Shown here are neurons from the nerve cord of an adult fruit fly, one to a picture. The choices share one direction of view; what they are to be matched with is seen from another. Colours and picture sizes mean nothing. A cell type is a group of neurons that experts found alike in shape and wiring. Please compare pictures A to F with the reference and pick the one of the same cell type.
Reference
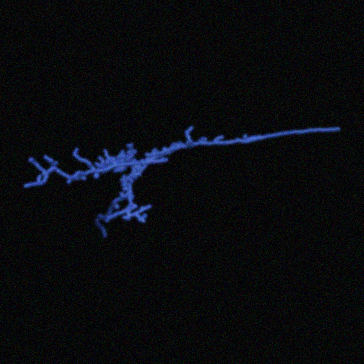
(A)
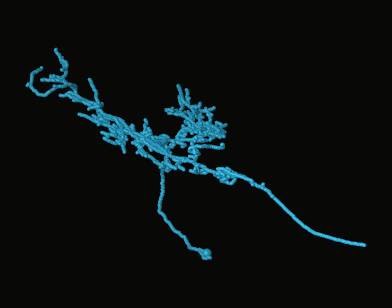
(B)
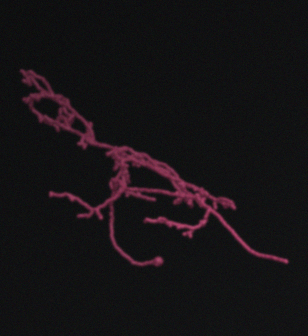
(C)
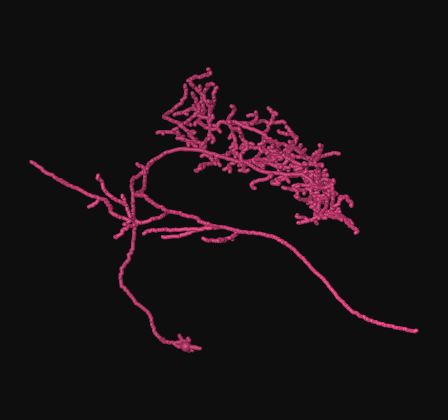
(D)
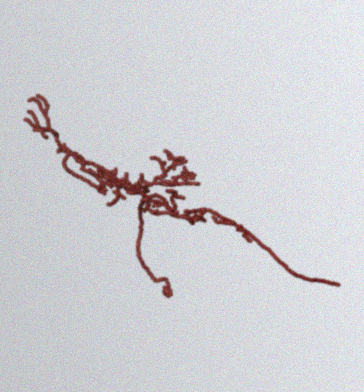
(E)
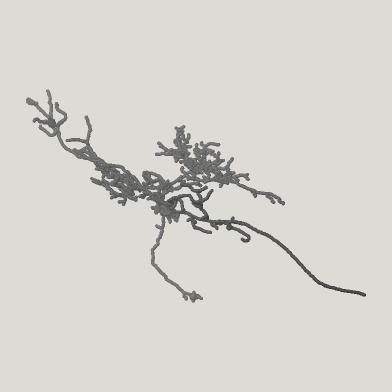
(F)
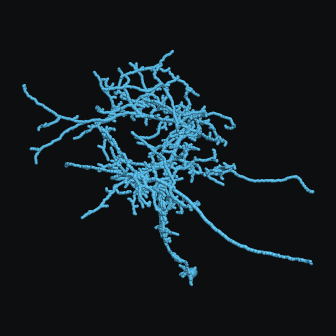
A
